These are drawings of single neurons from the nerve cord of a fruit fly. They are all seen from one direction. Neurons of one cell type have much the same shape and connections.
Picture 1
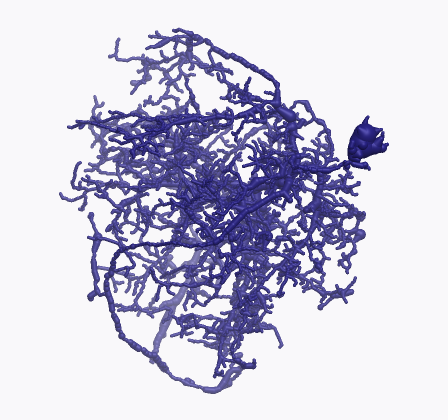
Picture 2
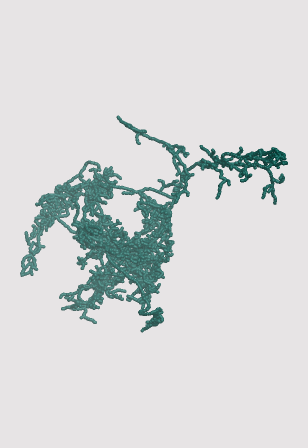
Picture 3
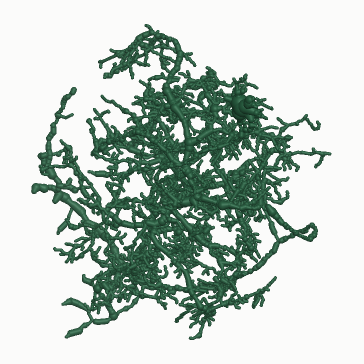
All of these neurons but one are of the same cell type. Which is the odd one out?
Picture 2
